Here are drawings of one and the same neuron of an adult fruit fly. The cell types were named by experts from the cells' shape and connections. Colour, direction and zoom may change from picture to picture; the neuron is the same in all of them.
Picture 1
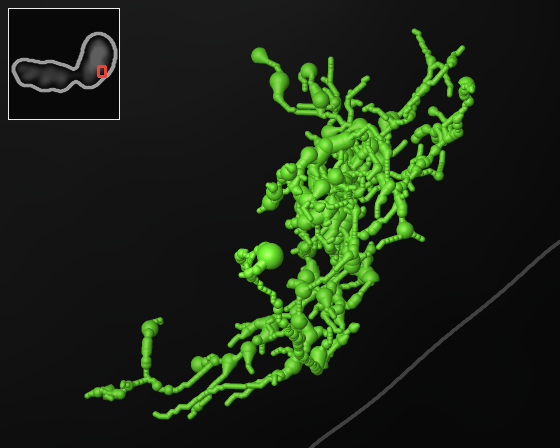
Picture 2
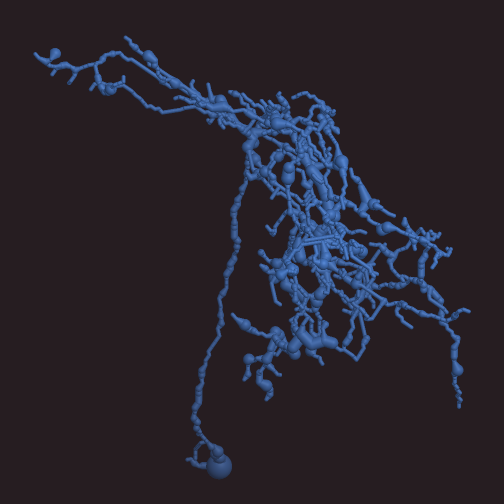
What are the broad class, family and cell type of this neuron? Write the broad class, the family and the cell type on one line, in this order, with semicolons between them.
central-brain intrinsic neuron; hemilineage MD_SA1; GNG465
